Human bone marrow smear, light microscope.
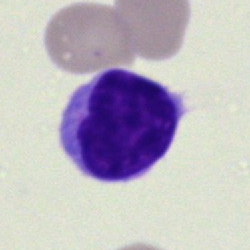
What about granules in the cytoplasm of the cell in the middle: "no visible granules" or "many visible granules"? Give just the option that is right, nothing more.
No visible granules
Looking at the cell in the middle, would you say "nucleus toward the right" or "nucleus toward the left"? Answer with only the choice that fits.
Nucleus toward the right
